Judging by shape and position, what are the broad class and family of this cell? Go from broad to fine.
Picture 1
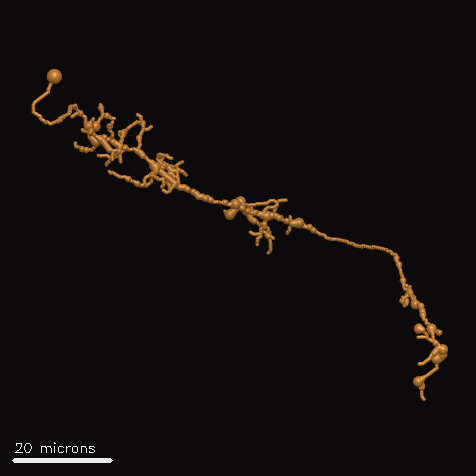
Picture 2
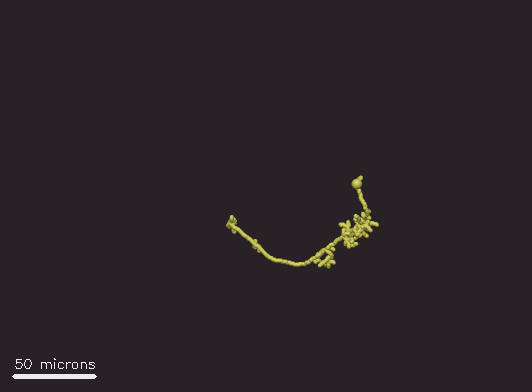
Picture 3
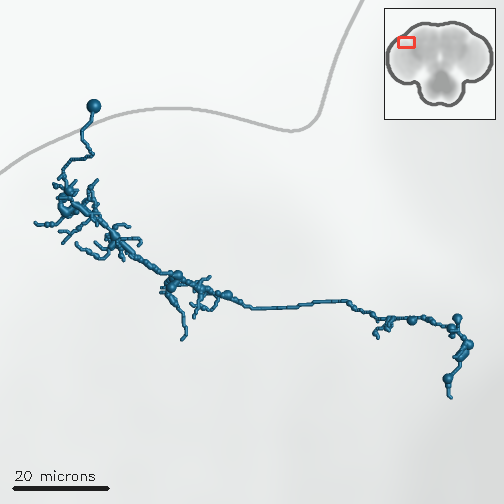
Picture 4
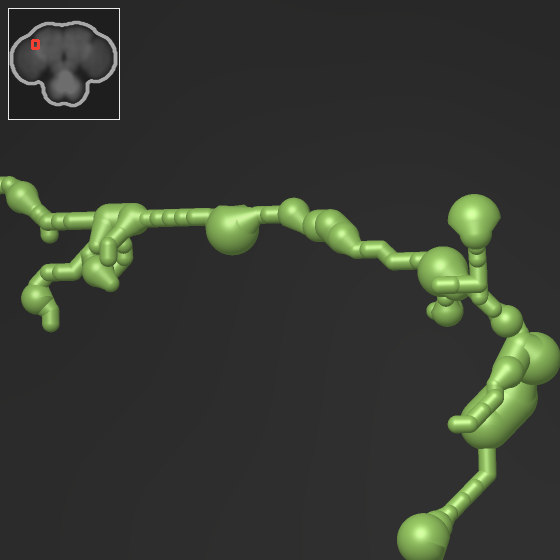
optic-lobe intrinsic neuron; Tm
